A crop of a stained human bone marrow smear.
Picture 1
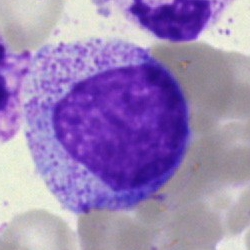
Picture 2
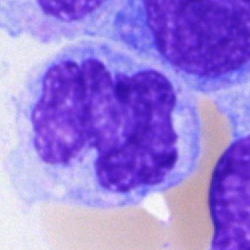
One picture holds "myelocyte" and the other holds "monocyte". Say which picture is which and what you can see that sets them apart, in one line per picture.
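In picture 1 we see a myelocyte: Numerous purple granules are scattered throughout the cytoplasm.
In picture 2 we see a monocyte: No distinct granules are visible in the cytoplasm.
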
